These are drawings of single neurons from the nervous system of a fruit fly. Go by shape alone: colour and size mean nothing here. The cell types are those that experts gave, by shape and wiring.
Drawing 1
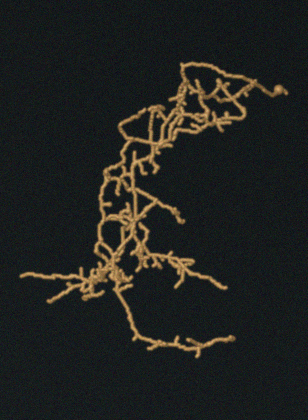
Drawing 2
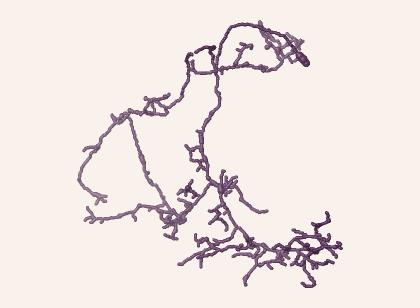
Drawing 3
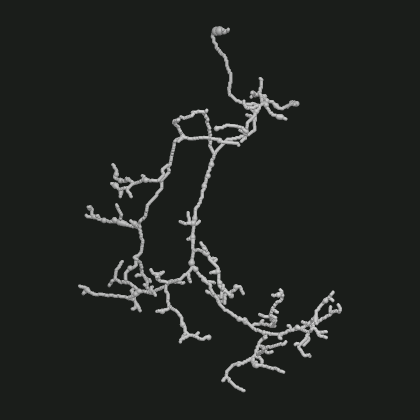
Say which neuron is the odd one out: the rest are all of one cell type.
Drawing 1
